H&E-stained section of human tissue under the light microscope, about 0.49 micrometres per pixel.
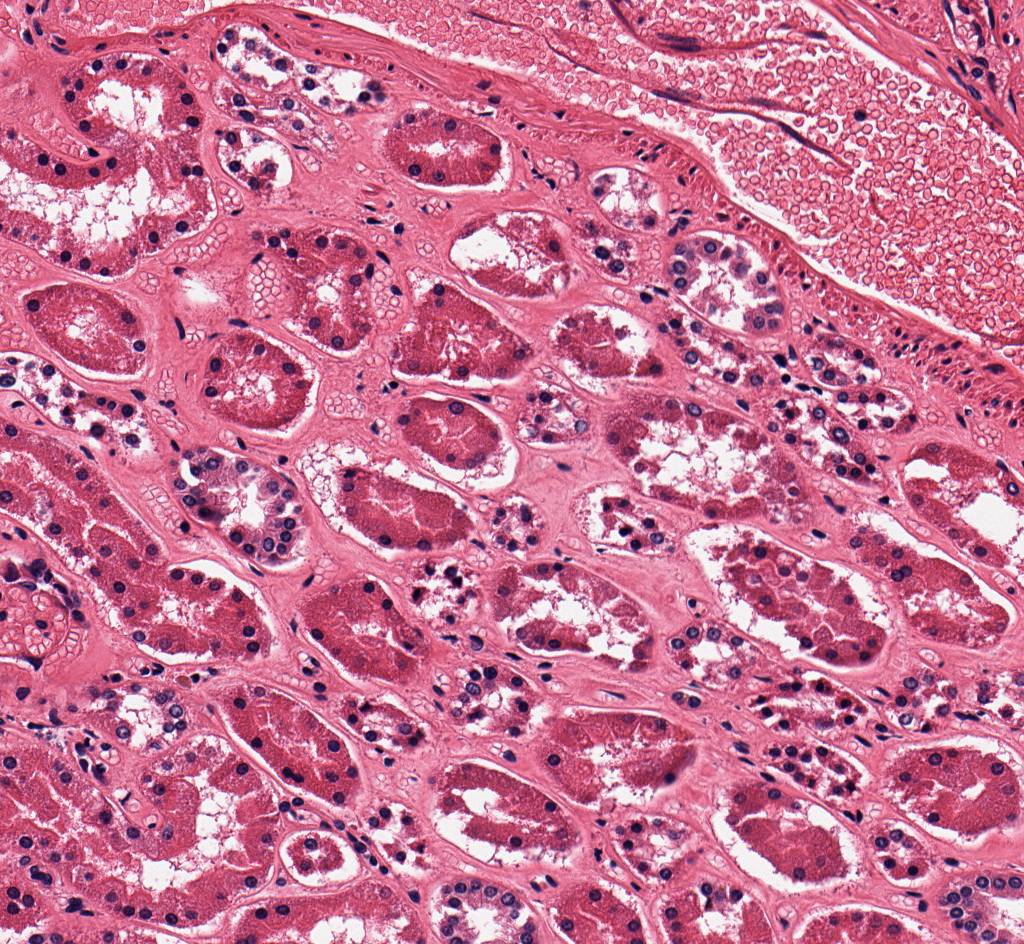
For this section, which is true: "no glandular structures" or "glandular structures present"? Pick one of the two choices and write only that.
Glandular structures present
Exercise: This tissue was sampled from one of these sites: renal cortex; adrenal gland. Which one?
renal cortex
